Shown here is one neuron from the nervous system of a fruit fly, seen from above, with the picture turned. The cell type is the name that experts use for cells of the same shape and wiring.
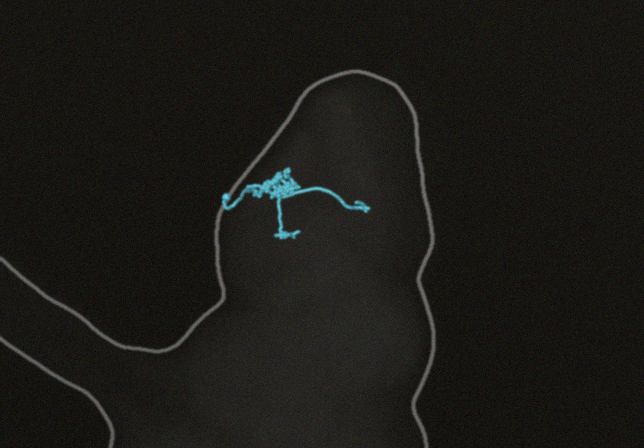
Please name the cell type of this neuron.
Y11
